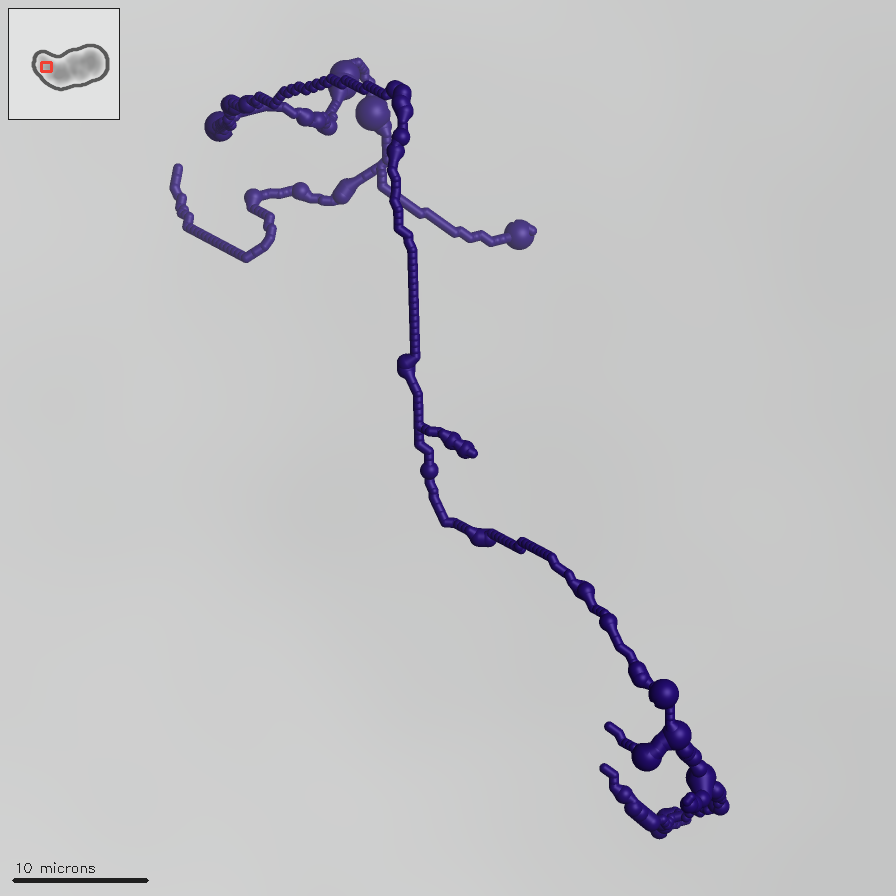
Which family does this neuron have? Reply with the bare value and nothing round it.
class chemosensory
